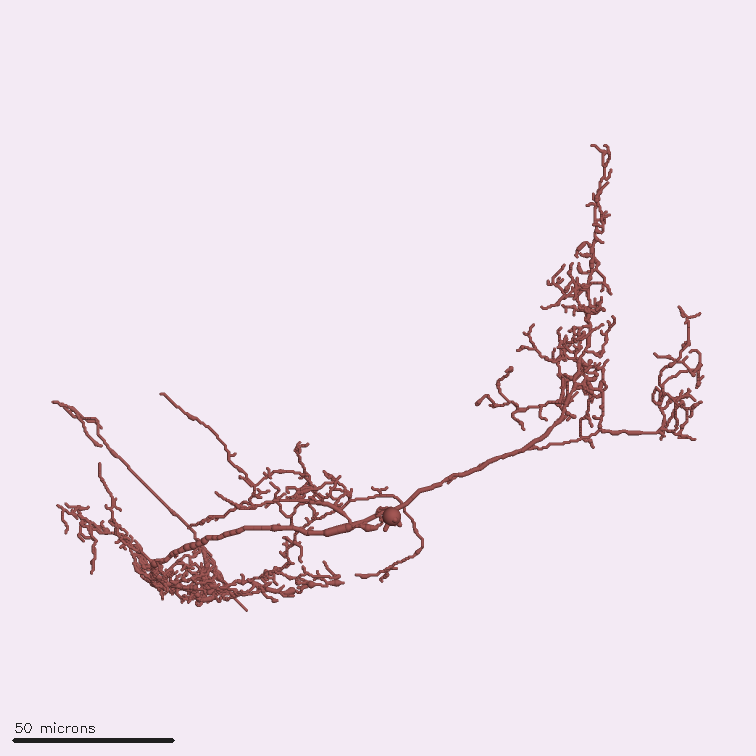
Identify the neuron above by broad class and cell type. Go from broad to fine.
central-brain intrinsic neuron; aMe24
